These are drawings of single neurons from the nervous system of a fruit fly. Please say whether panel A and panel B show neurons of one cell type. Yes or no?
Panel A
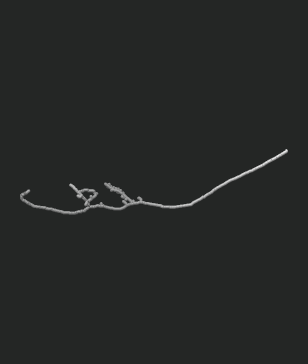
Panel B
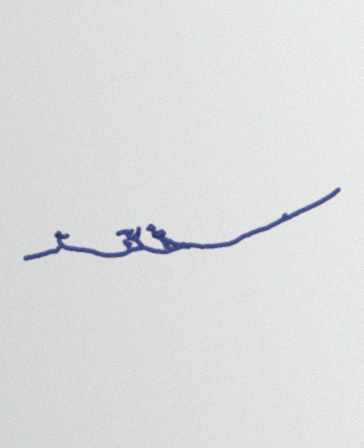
yes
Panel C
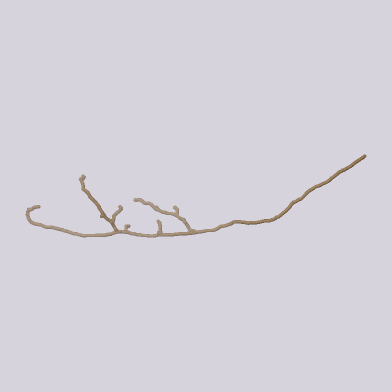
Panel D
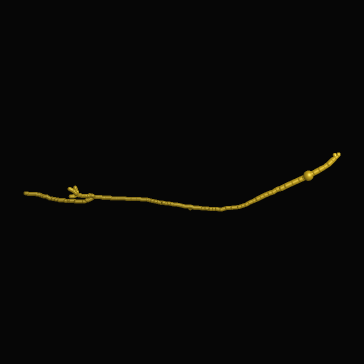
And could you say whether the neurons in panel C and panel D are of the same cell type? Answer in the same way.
no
